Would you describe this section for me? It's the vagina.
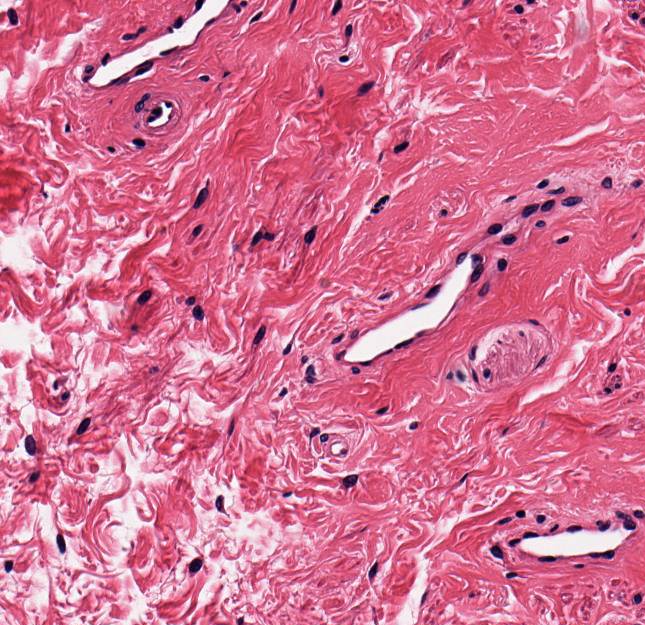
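No epithelium anywhere here; it's all dense fibrous connective tissue. Nuclei are sparse, small and dark, mostly spindle-shaped or oval, scattered singly between the collagen bundles. At the top left, the centre and the bottom right there are three thin-walled vessels with empty, slit-like lumens lined by flattened endothelial nuclei. In the upper left part, a small round vessel has a thick wall and a tiny lumen.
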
